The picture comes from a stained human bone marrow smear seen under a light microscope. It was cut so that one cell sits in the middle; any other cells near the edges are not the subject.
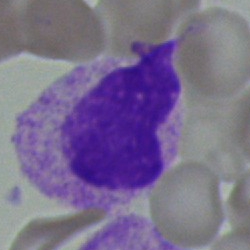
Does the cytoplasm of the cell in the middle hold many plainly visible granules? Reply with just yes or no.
Yes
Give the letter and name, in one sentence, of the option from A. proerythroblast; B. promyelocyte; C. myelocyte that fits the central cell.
The cell shown centrally is a myelocyte; option C is the correct option.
